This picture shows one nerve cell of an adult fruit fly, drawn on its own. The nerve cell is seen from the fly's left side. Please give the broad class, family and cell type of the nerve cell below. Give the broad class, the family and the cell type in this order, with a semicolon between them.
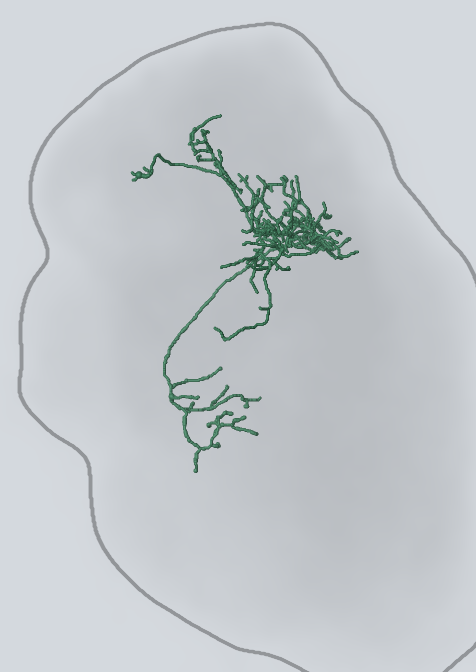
central-brain intrinsic neuron; hemilineage VLPd1; AVLP043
